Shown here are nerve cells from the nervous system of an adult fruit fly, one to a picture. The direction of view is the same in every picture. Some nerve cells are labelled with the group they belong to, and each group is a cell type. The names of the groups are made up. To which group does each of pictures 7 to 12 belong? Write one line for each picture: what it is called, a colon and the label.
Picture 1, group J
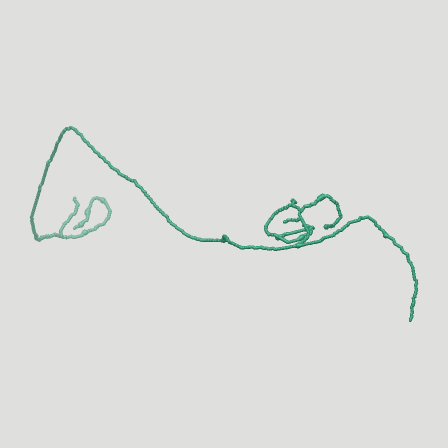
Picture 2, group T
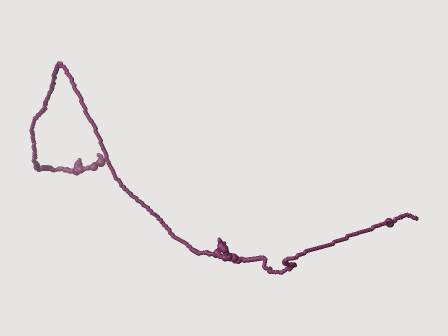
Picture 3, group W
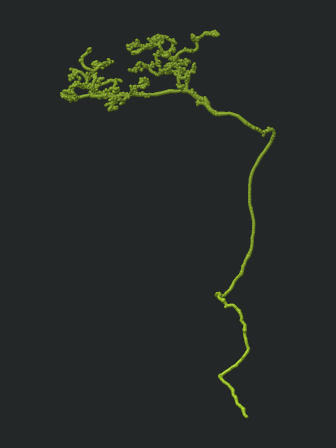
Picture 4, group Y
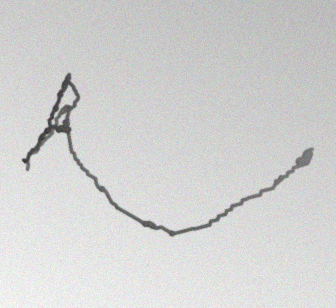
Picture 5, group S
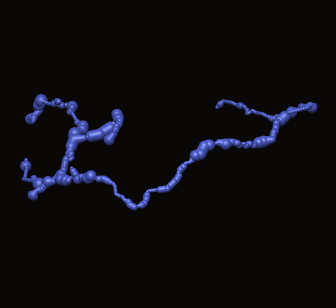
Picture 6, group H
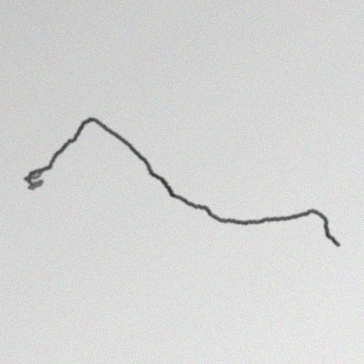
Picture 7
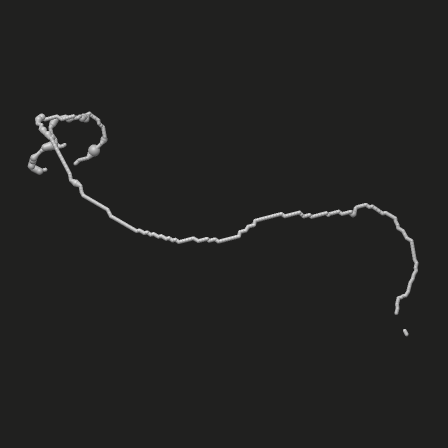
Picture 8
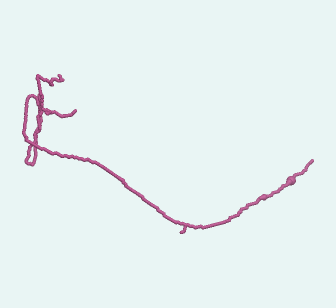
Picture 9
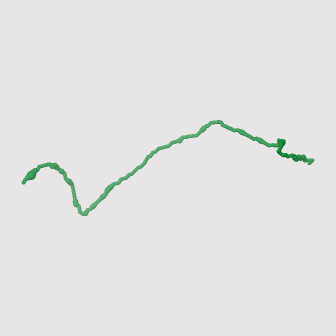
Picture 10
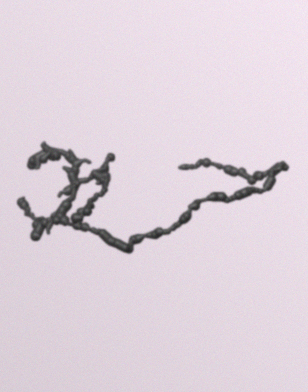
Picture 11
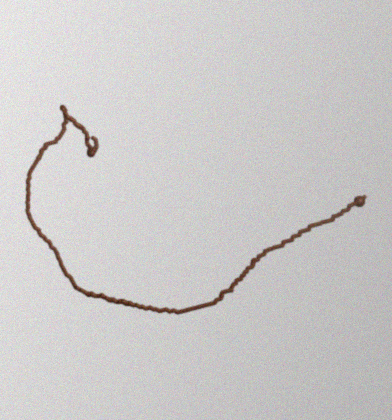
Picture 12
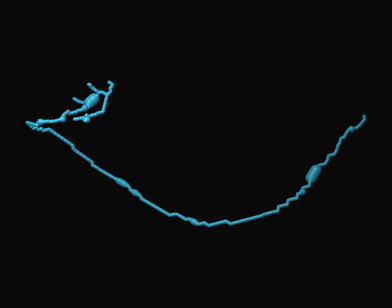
7: group H
8: group Y
9: group T
10: group S
11: group Y
12: group Y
